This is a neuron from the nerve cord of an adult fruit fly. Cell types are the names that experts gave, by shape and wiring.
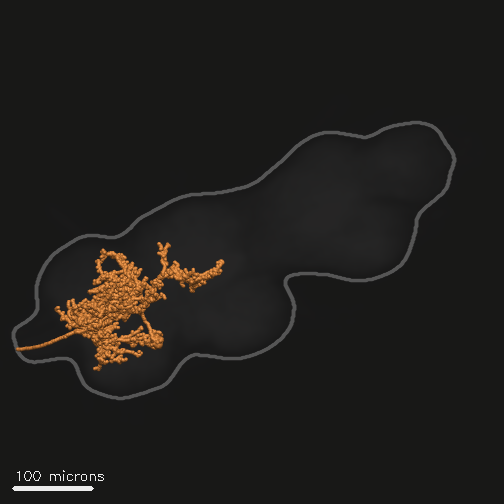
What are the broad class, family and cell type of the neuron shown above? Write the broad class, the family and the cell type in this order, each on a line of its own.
nerve-cord intrinsic neuron
hemilineage 01A
IN01A040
